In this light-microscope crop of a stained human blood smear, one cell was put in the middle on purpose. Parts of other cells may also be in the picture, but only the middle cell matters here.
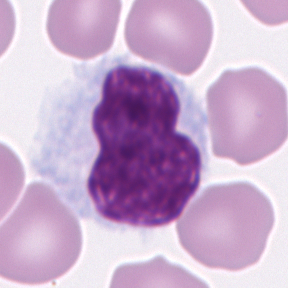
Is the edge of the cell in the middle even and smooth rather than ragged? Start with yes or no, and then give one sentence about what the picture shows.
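No. The cell's outer edge is faint and ragged, fading into the background.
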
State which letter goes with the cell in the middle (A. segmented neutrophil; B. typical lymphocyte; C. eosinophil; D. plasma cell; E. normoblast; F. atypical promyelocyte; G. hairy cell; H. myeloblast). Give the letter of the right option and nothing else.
G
